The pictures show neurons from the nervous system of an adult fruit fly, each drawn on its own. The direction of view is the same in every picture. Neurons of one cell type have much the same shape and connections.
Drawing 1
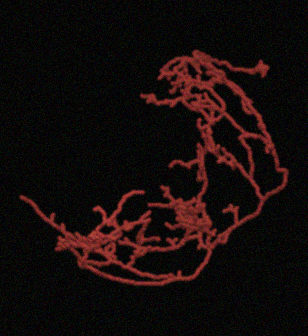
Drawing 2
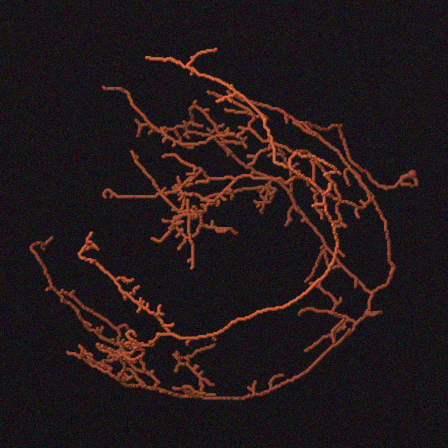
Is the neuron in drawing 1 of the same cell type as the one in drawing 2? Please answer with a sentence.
They are of different cell types.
